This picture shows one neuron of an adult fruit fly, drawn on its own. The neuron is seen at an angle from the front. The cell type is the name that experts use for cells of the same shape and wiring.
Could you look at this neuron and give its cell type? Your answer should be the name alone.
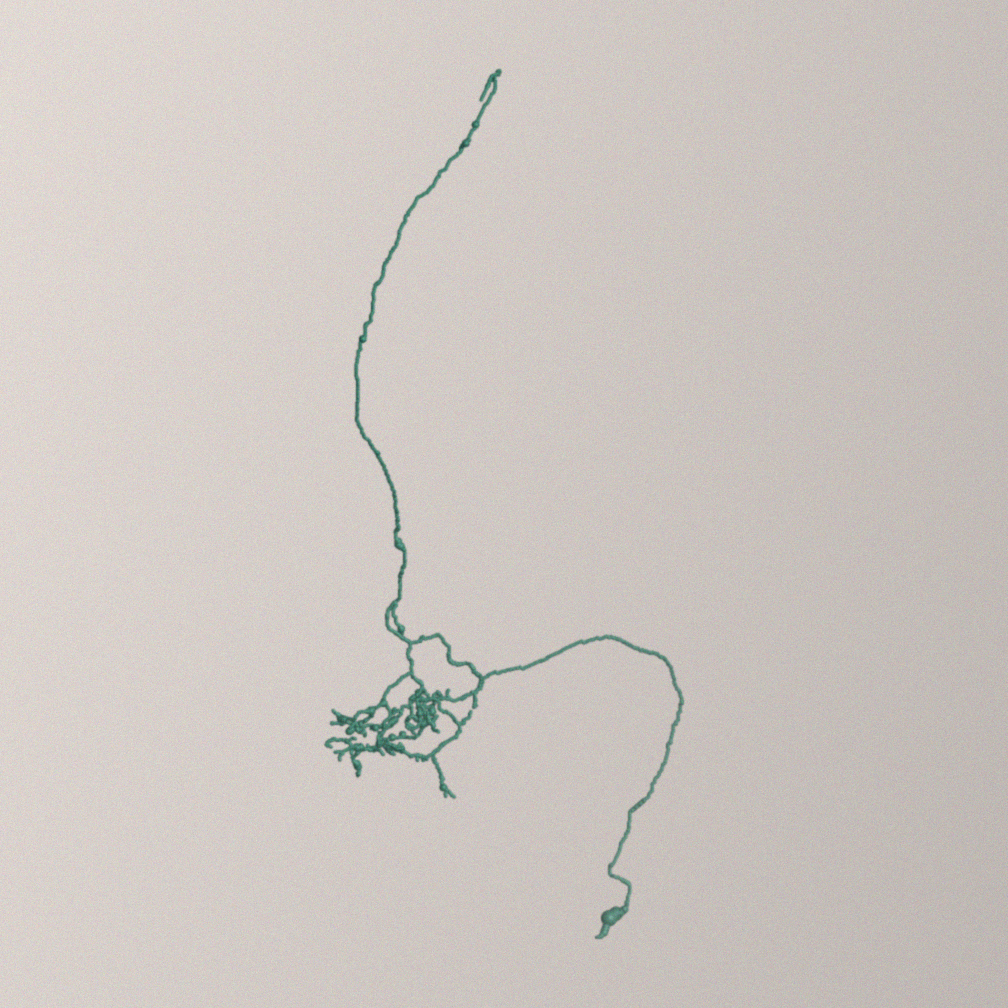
PRW042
